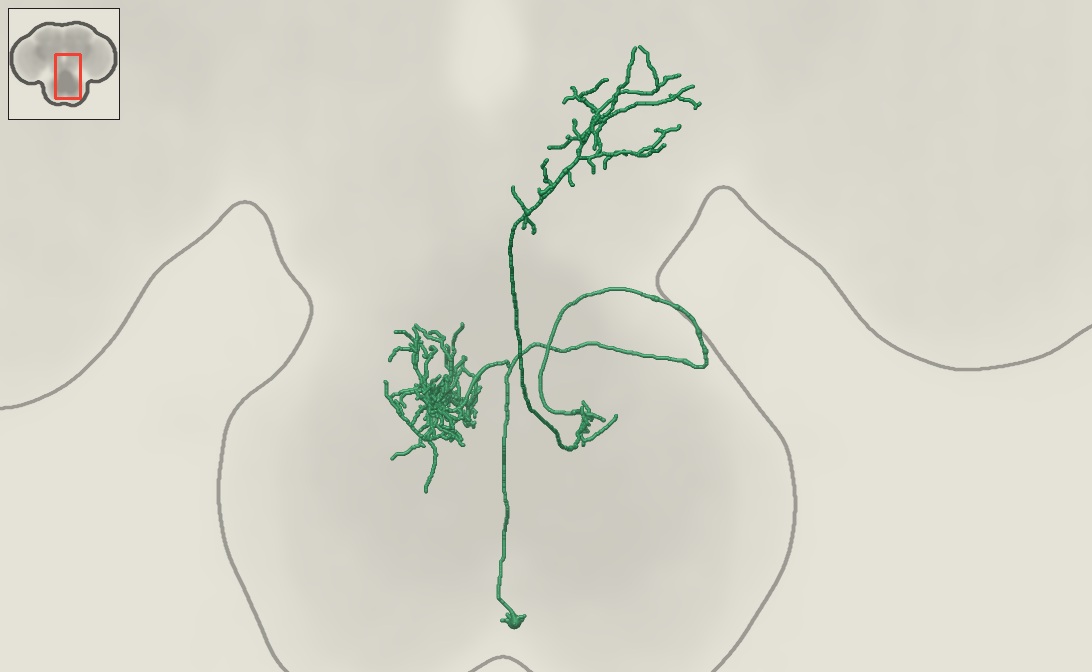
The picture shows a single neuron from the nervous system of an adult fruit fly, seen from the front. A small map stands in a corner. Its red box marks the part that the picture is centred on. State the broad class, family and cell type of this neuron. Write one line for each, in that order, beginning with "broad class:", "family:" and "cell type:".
broad class: ascending neuron
family: hemilineage 02A
cell type: AN02A009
